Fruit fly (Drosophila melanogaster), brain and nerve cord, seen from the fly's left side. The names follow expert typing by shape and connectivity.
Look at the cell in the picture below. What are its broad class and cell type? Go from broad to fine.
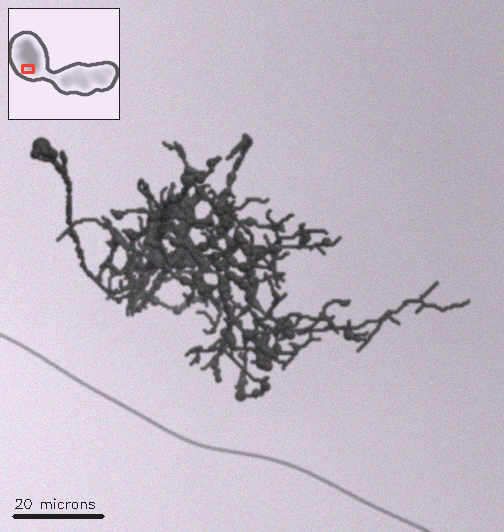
central-brain intrinsic neuron; GNG226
